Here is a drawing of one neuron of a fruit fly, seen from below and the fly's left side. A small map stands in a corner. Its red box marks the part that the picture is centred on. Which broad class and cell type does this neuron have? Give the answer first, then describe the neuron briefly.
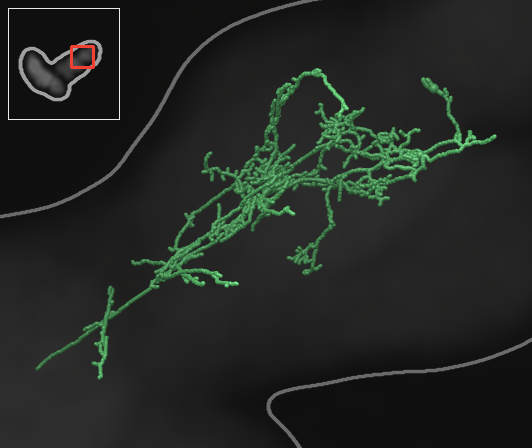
Its broad class is nerve-cord intrinsic neuron. It is of cell type INXXX261. The cell body is at the upper right of the picture. The picture shows dozens of branch ends.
